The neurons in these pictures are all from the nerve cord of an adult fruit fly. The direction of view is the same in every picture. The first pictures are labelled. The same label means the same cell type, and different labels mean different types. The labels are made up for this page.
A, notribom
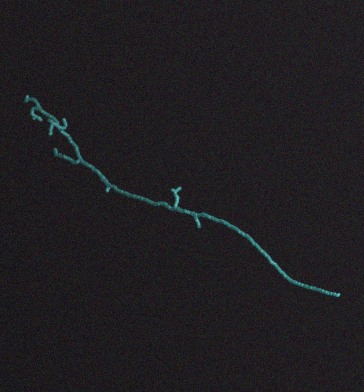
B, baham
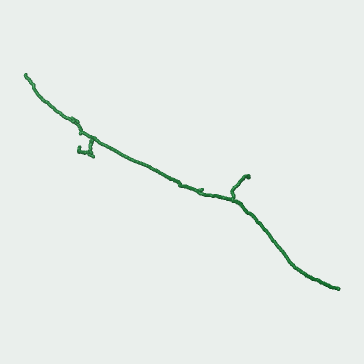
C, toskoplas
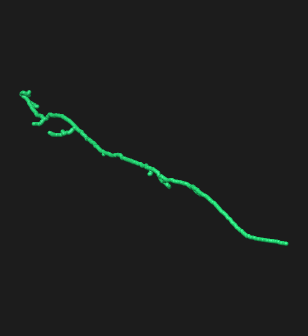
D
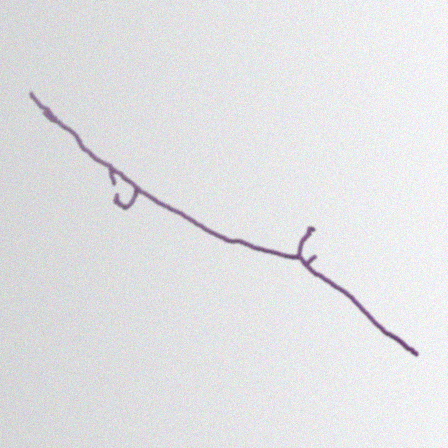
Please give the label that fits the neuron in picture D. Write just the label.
baham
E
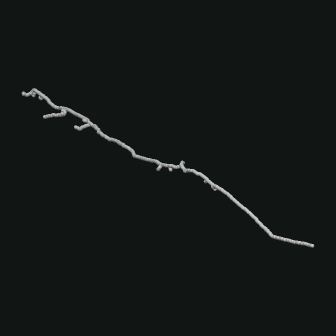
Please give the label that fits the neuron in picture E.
toskoplas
